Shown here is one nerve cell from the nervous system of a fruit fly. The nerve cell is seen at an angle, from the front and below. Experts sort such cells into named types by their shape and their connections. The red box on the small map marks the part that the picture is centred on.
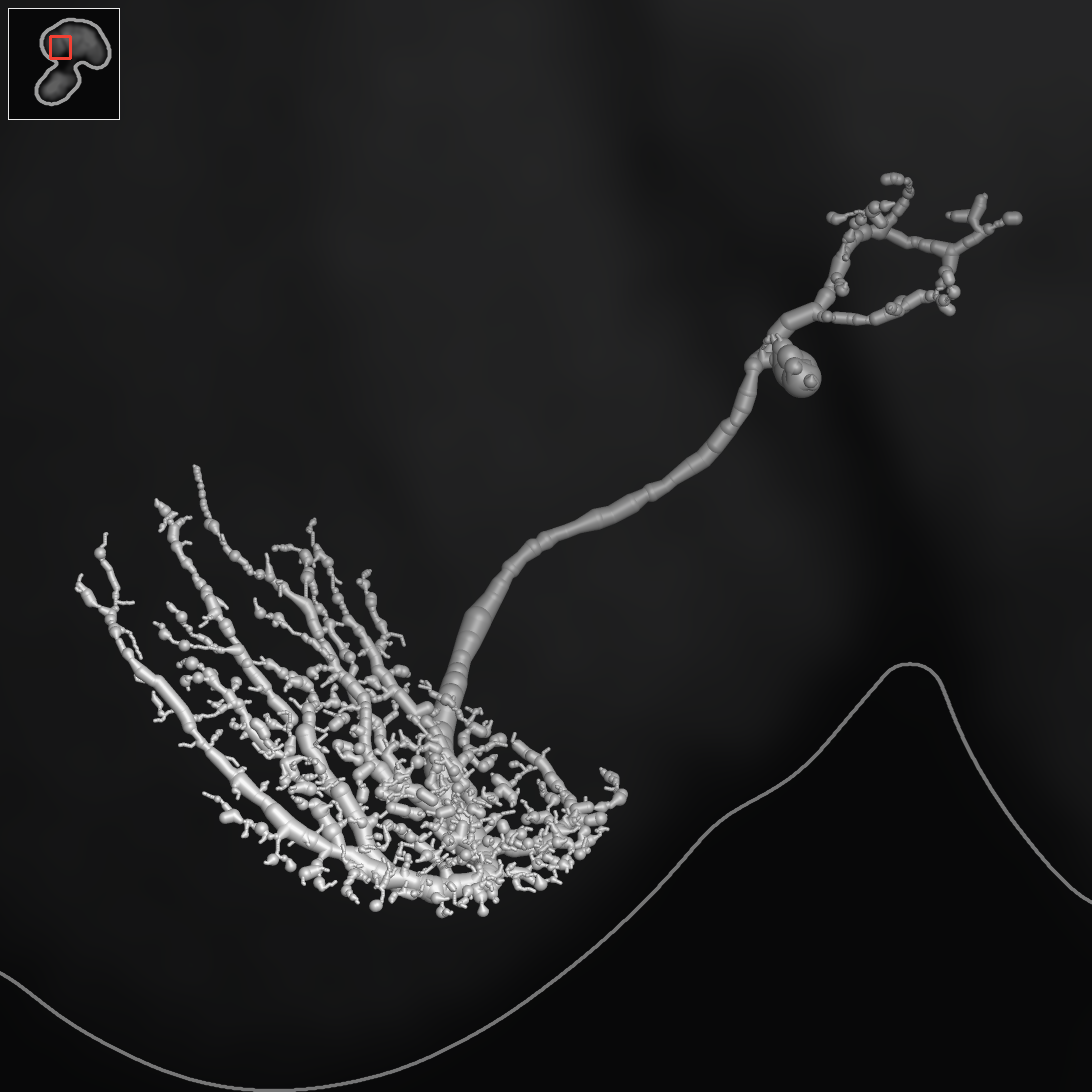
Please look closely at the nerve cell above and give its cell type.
LPT27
